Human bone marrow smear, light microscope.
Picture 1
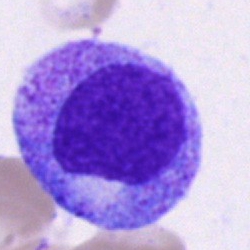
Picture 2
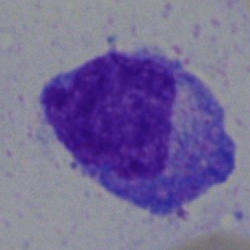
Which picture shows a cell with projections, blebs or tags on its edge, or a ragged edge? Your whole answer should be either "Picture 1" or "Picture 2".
Picture 2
